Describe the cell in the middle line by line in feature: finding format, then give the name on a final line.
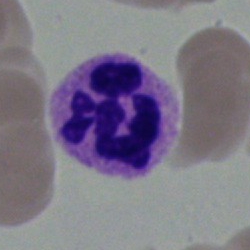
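Lobes: nucleus divided into several separate-looking lobes
Chromatin: dark purple, densely clumped
Cytoplasm: pale lilac-pink, on all sides of the nucleus
Granules: fine, faint lilac
Kind: segmented neutrophil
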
